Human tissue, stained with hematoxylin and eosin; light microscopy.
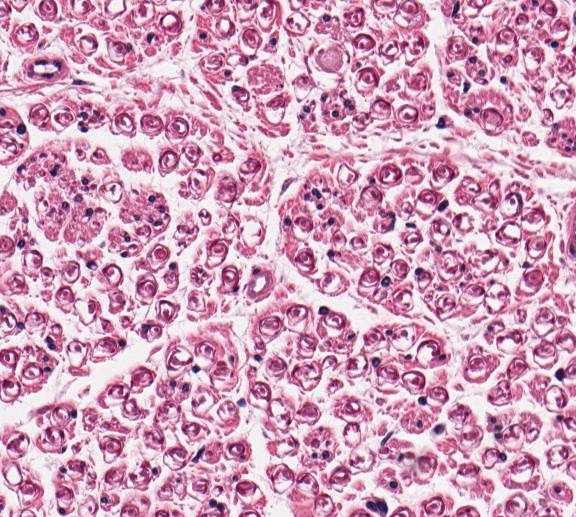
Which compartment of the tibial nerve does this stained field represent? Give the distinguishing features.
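A nerve fascicle fills the field: many small round profiles, cut in cross-section, packed into clusters divided by thin pale septa.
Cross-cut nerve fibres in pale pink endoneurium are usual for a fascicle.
Most profiles are of similar size, a few larger; sparse small dark oval nuclei sit at their edges, not their centres. Loose pale pink fibrous strands run between clusters, most prominently across the upper middle.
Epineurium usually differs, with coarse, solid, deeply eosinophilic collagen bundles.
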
